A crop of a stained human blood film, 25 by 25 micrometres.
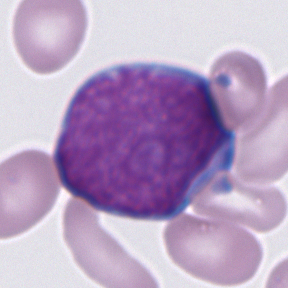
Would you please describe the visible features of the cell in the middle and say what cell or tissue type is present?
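Nucleus round to oval, about 15 by 13 micrometres, without indentation or lobes. Chromatin finely granular, spread evenly throughout. Faint pale rounded area in the lower centre of the nucleus. Cytoplasm only a thin rim; nucleus occupies about 80% of the cell's area. Cell: myeloblast.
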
